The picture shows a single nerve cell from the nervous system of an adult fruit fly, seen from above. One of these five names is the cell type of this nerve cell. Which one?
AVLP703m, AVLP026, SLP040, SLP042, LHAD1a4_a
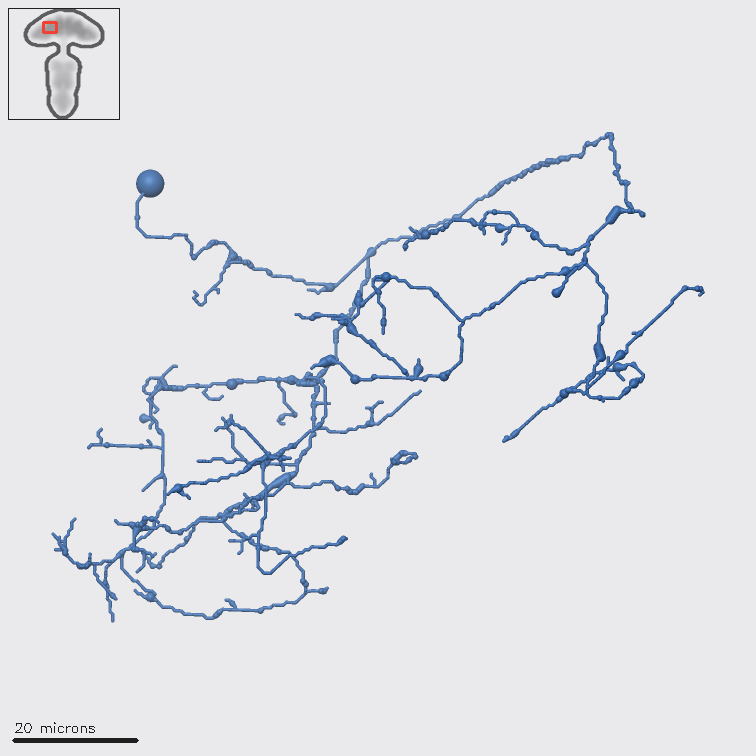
LHAD1a4_a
